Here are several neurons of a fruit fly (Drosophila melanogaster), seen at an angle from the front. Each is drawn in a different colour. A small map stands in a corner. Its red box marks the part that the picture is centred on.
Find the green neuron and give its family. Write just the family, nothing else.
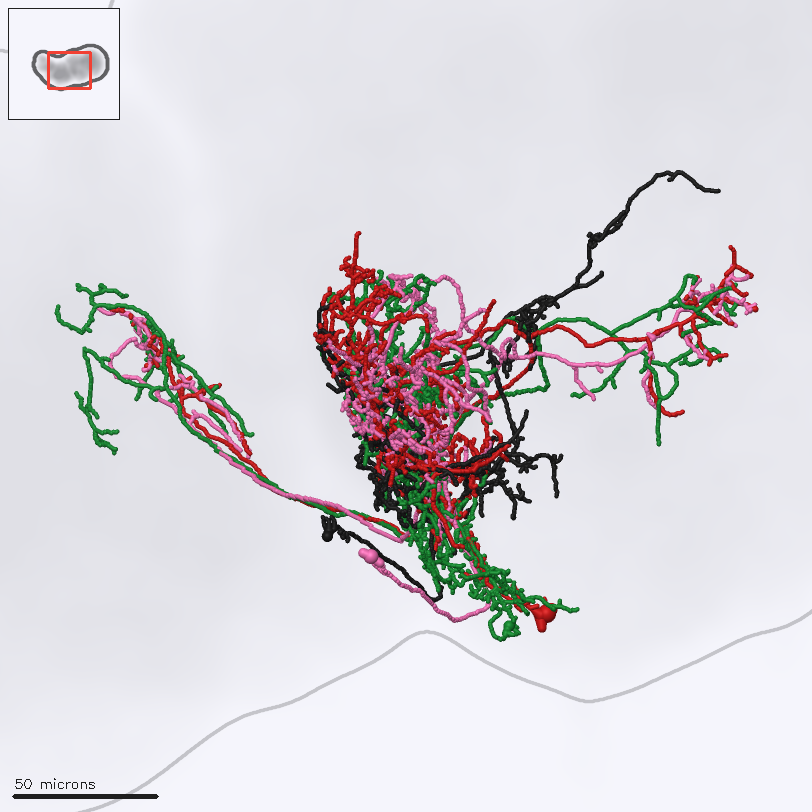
hemilineage LB6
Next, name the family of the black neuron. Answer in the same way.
hemilineage 11A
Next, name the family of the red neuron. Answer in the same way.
hemilineage LB6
